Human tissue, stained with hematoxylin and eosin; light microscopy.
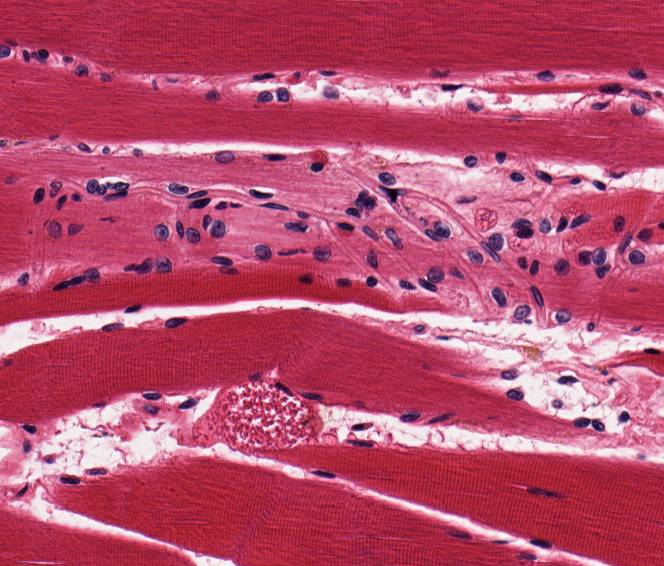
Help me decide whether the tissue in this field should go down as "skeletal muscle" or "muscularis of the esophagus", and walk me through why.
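This is skeletal muscle. The fibres show fine transverse cross-striations, and their flattened nuclei lie at the fibre edges.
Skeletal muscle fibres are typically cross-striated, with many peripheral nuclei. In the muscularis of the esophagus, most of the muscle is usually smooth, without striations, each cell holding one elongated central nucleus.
The fibre cytoplasm here stains a deep red.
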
